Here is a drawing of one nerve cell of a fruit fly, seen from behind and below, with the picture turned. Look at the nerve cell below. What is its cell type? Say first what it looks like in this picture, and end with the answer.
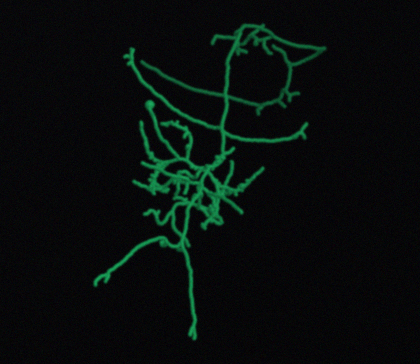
The picture shows dozens of branch ends. In this view it is taller than it is wide. This is an ascending neuron. It is of cell type AN08B010.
